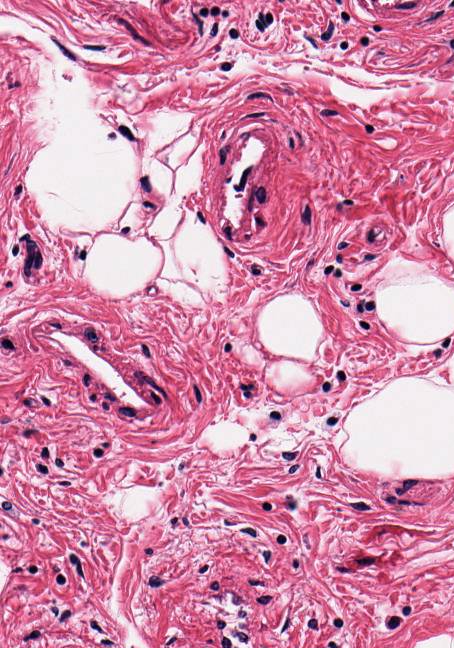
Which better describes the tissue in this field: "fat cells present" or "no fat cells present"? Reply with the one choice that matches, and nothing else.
Fat cells present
